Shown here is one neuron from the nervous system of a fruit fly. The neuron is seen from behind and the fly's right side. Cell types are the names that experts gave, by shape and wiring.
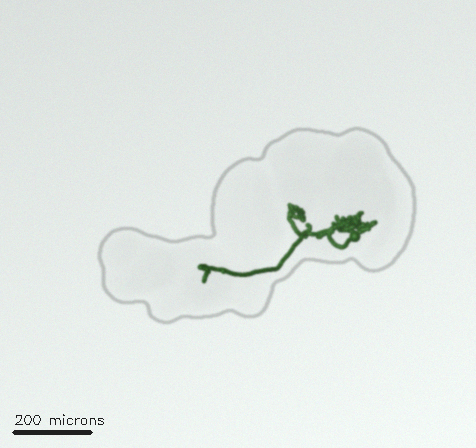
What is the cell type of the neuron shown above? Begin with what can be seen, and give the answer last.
The cell body is on the right of the picture. By the scale bar it is about 450 microns wide in this view. This is a descending neuron. It is of cell type DNg09_a.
